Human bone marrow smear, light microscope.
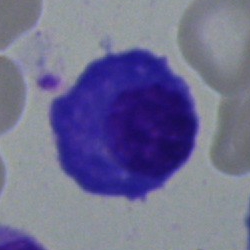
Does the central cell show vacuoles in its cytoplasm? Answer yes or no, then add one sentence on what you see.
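No. No clear vacuoles are seen in the cytoplasm.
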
